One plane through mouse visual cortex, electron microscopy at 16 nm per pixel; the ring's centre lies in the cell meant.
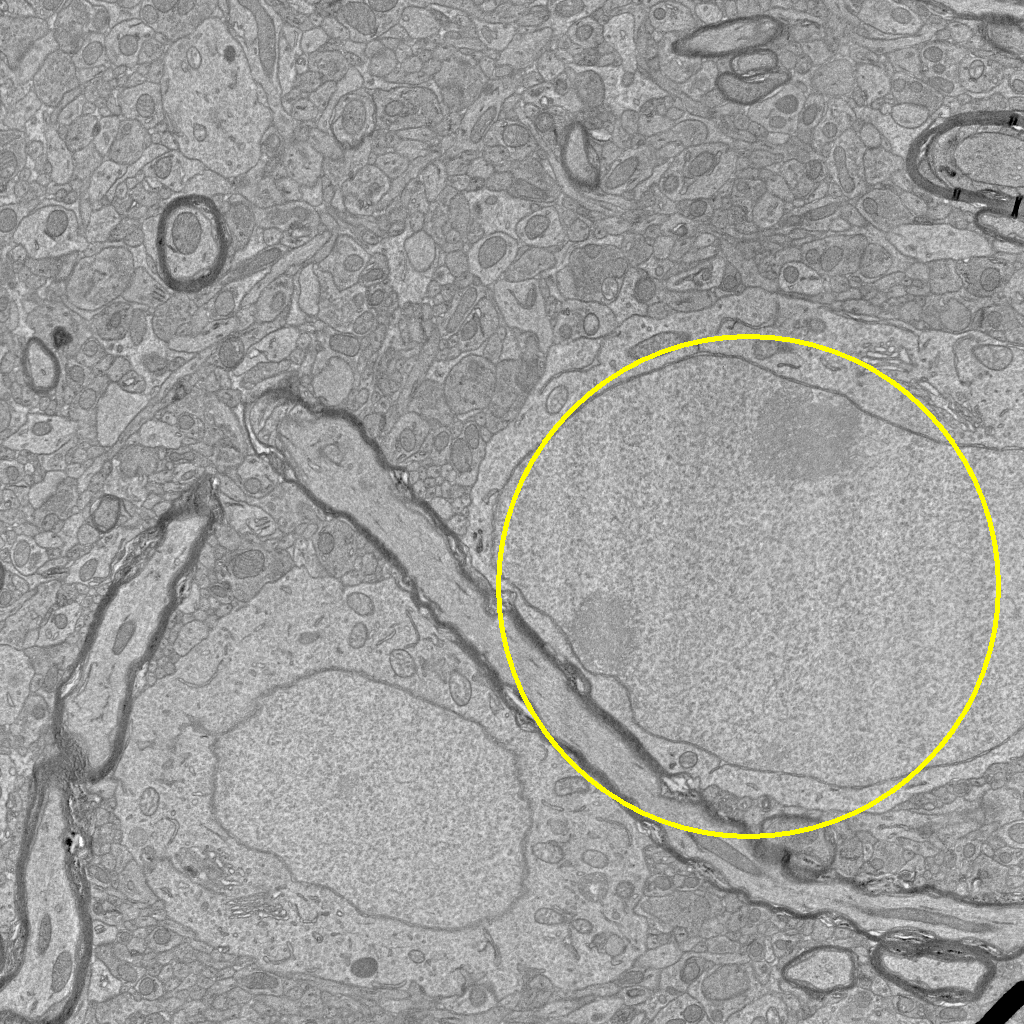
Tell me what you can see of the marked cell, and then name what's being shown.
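Most of what sits in the ring is one large, pale nucleus. Its outline runs smooth, without deep infoldings. The chromatin is fine and evenly spread, with no dark band along the envelope. There are two rounded, smoother grey patches inside it, one near the top and one at the lower left. This one's an excitatory neuron.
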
